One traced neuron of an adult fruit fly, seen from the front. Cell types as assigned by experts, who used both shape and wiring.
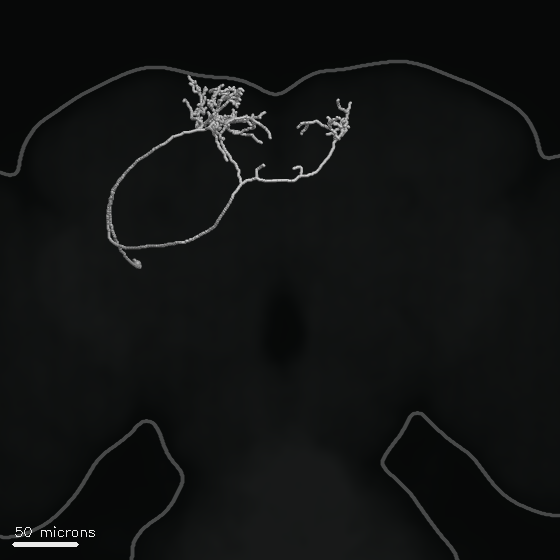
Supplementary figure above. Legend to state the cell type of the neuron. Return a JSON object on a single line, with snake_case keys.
{"cell_type": "CB1910"}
